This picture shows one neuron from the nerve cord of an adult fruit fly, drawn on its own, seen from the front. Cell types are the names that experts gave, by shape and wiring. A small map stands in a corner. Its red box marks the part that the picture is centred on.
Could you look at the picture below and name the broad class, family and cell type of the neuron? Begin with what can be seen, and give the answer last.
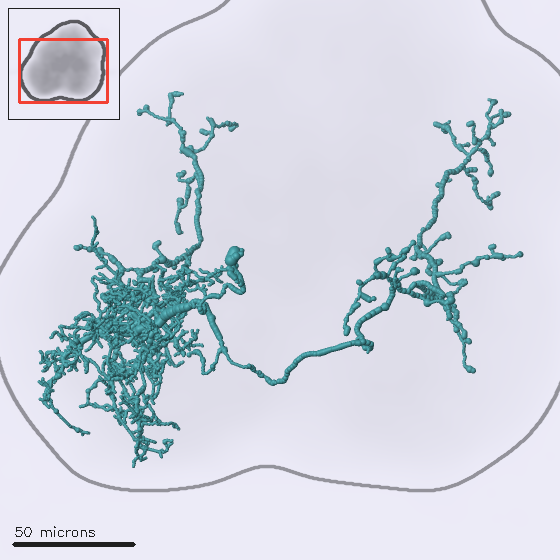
By the scale bar it is about 200 microns wide in this view. In this view it is wider than it is tall. It is a nerve-cord intrinsic neuron. Its family is hemilineage 01A. Its cell type is IN01A002.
